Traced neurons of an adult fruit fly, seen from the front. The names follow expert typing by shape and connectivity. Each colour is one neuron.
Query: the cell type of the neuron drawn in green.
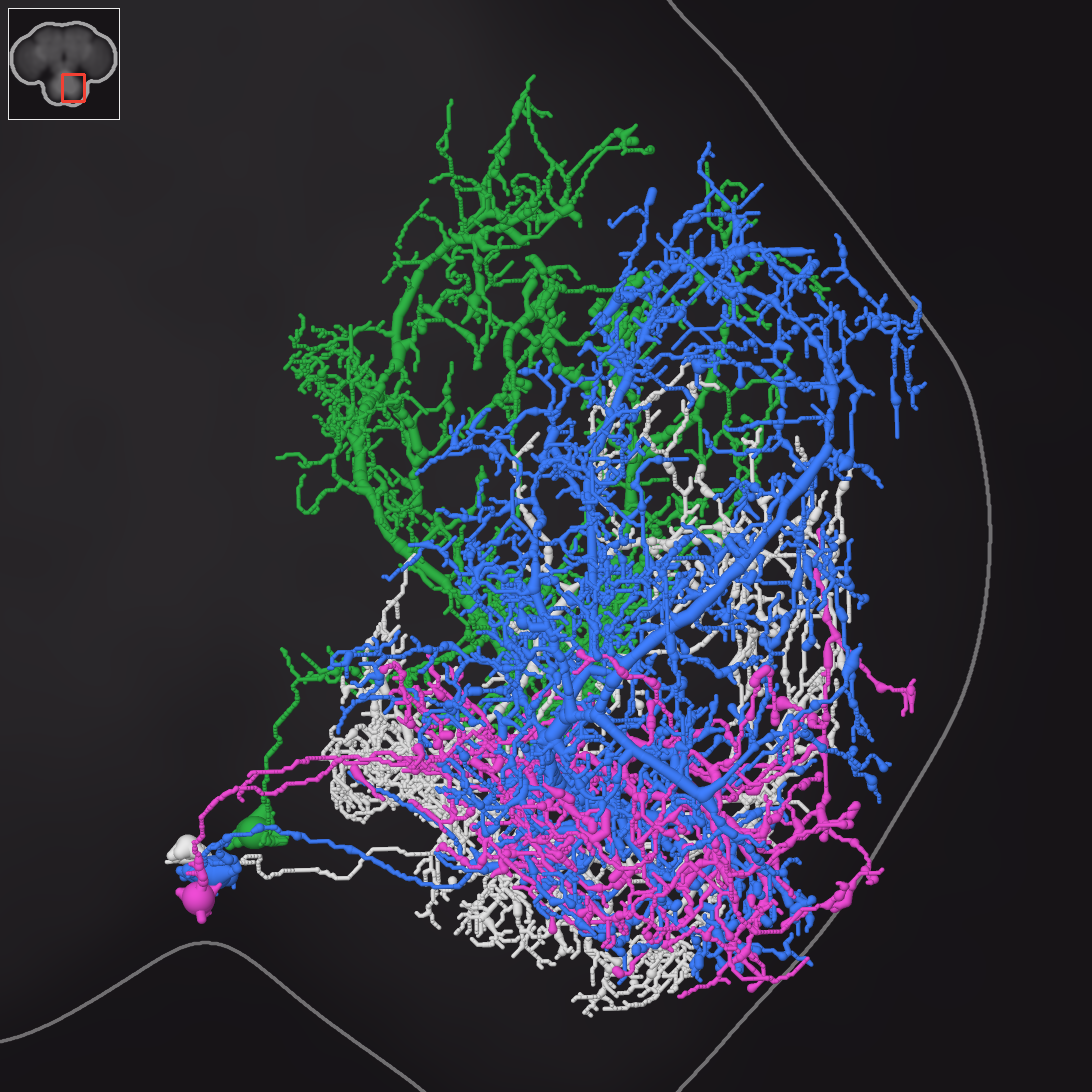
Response: IN14A004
